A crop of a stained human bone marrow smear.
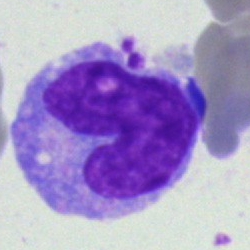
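Monocyte, the cell in the middle. Its nucleus is deeply indented into a kidney or horseshoe shape, with the notch opening toward the left side of the cell. Fine pinkish-purple granules are sparsely scattered through the cytoplasm, and a small clear vacuole lies in the cytoplasm at the lower left.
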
